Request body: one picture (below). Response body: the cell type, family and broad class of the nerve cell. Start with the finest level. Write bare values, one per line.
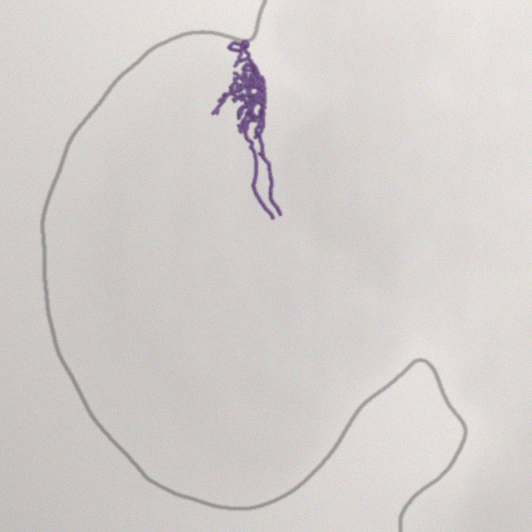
Cm6
Cm
optic-lobe intrinsic neuron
